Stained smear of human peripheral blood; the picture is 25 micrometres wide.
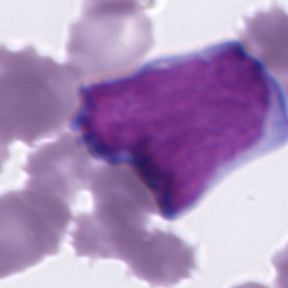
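Myeloblast, the nucleated cell at the centre of a stained peripheral blood smear. Its outline is irregular and angular rather than round. The nucleus takes up almost the whole cell. In the upper right part of the nucleus lies a faint round outline. The cytoplasm is only a scanty pale blue rim, broadest on the right side.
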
